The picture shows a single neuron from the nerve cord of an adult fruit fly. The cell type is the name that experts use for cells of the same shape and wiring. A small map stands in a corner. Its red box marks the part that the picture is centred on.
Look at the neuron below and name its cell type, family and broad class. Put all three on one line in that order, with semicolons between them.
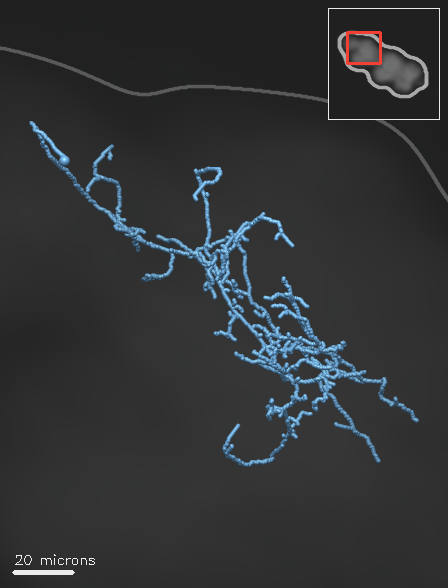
IN20A.22A074; hemilineage 20A.22A; nerve-cord intrinsic neuron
